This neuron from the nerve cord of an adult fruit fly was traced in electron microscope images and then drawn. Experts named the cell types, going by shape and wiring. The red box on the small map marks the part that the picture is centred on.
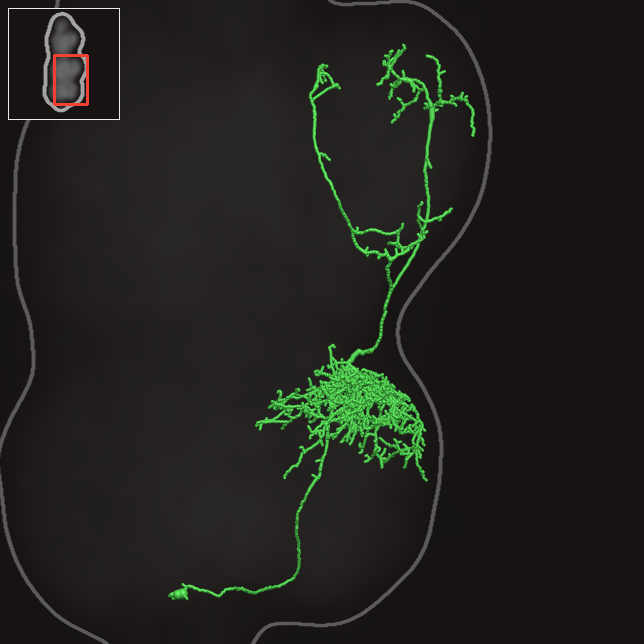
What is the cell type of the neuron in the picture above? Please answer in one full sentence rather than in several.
The cell type for the neuron is IN01A007.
